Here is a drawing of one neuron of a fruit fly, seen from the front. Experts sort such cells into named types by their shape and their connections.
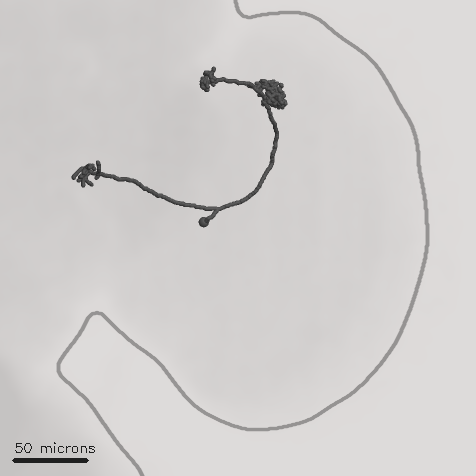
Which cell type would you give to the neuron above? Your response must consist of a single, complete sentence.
The neuron is a member of cell type LLPC1.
